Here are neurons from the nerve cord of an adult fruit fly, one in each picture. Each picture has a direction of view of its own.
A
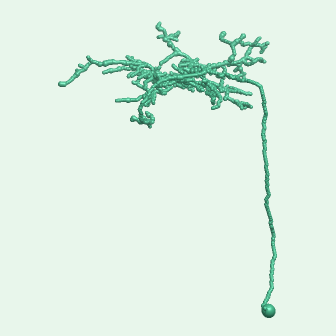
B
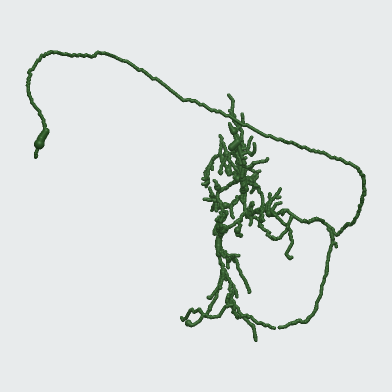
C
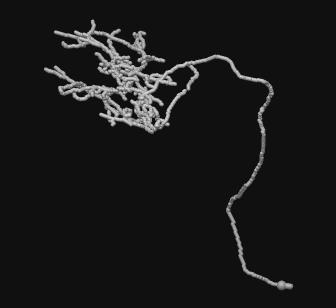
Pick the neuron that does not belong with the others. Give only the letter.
A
